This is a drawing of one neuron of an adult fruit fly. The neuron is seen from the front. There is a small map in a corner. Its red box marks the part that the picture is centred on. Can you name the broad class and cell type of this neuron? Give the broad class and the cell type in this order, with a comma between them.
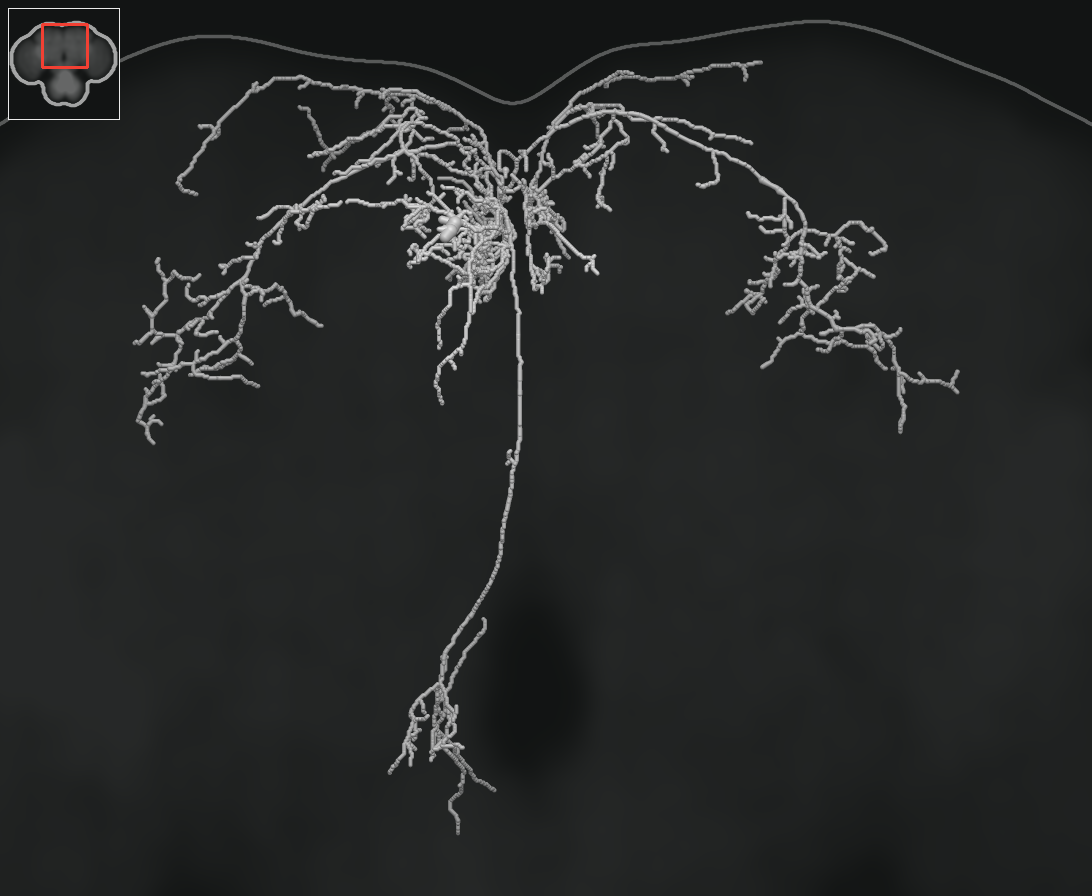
central-brain intrinsic neuron, SMP702m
